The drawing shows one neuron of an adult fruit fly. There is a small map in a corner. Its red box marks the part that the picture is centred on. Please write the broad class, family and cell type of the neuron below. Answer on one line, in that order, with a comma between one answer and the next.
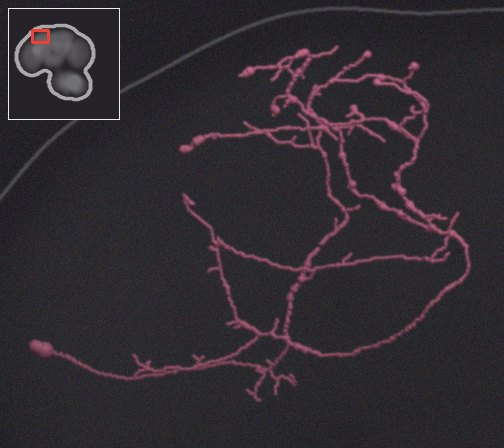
central-brain intrinsic neuron, hemilineage LHp2, CB3173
